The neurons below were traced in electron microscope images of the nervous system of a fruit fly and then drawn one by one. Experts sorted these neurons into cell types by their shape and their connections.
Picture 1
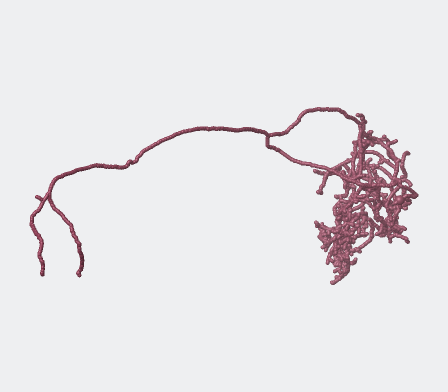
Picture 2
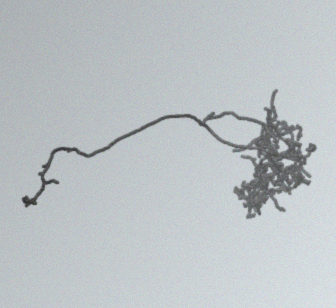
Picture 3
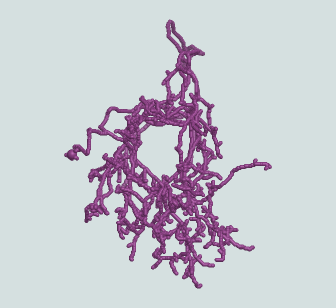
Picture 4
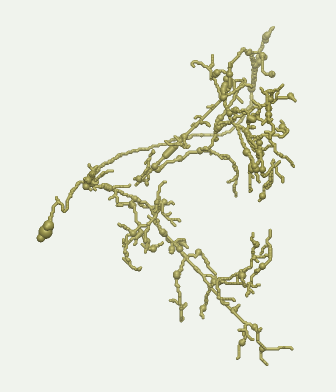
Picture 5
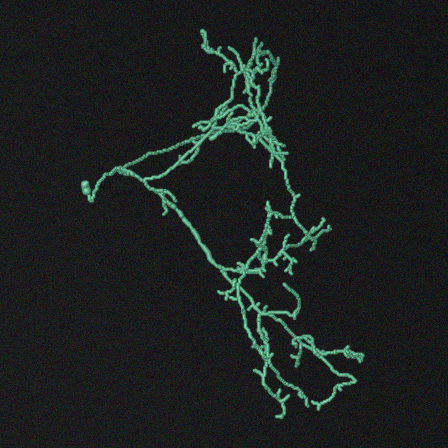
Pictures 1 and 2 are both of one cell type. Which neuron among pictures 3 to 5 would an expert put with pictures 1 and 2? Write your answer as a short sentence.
Picture 3 is of the same cell type.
